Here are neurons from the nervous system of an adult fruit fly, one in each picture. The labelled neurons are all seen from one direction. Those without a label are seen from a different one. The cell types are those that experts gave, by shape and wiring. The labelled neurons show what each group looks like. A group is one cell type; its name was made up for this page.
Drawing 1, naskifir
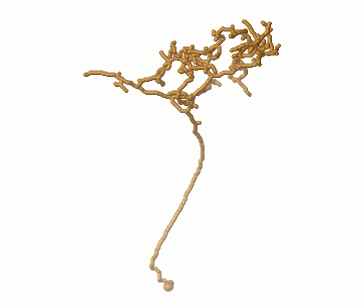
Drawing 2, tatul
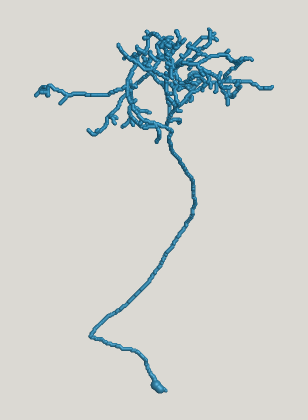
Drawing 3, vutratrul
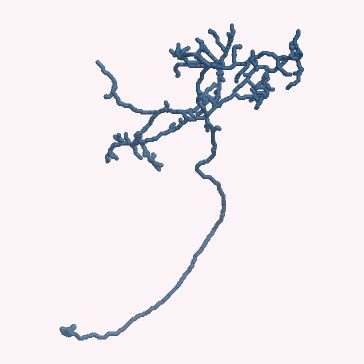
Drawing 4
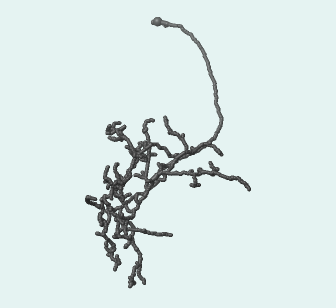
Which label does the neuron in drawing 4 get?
tatul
